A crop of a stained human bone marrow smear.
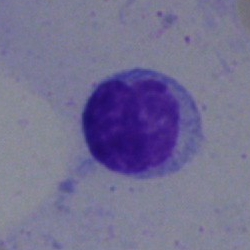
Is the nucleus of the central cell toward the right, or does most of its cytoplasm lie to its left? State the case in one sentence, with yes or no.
No, the nucleus sits toward the left, whether upper, middle or lower.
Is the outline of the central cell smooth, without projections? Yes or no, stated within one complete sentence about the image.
Yes, along its outline the cell is smooth, with no projections.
